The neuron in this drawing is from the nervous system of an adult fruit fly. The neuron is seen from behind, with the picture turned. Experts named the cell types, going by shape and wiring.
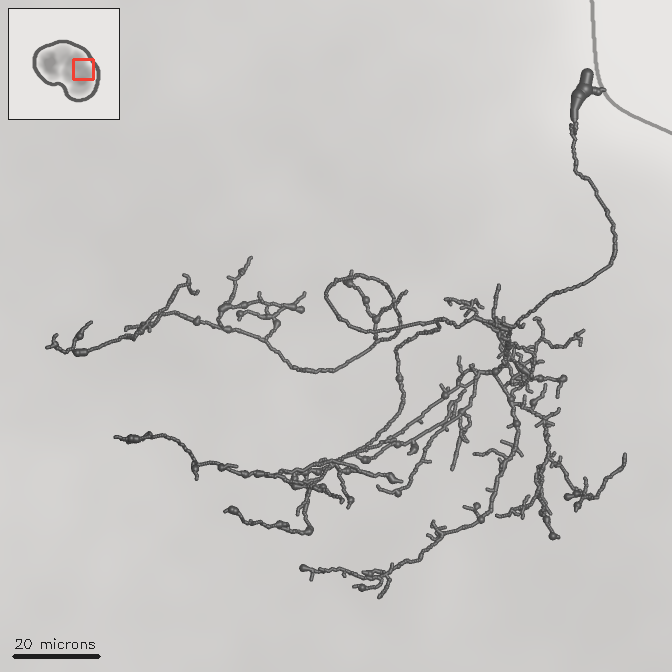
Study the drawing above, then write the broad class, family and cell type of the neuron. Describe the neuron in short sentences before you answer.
The cell body can be seen at the upper right of the picture. By the scale bar it is about 140 microns wide in this view. Dozens of branch ends can be seen. This is a central-brain intrinsic neuron. Its family is hemilineage SMPad3. It is of cell type CRE030_b.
